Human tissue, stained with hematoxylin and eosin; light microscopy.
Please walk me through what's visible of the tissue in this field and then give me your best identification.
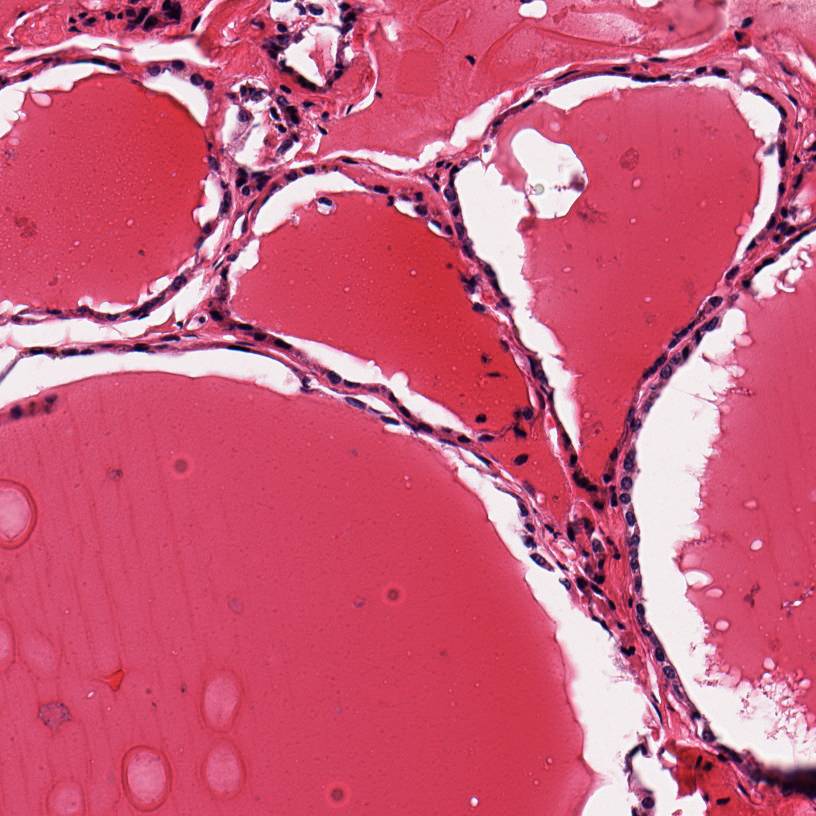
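Large closed follicles fill the field, separated by thin strands of tissue; the largest lies in the lower left. A single layer of flattened epithelial cells lines each follicle, their nuclei small, dark, elongated and parallel to the follicle edge. Scant stroma between follicles forms thin pink septa with few cells. Answer: thyroid.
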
